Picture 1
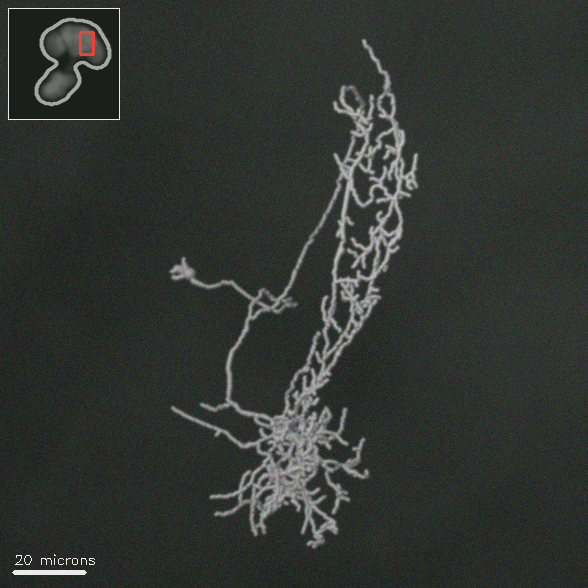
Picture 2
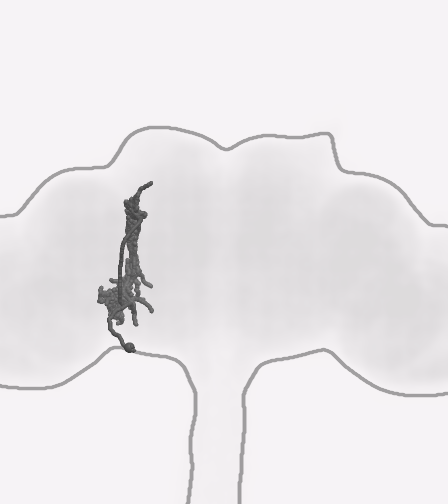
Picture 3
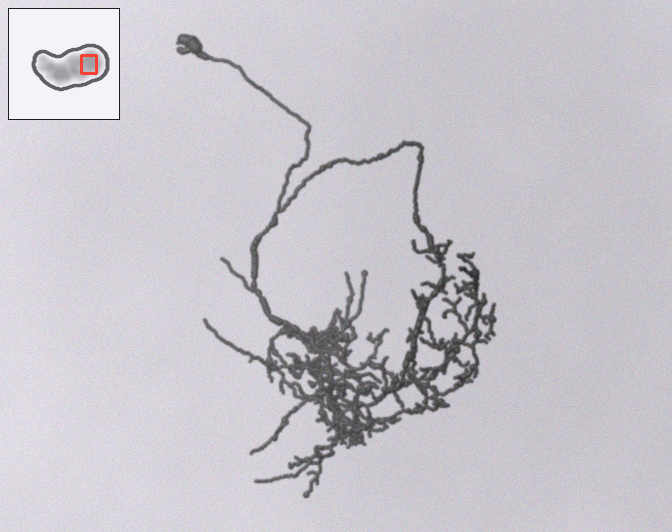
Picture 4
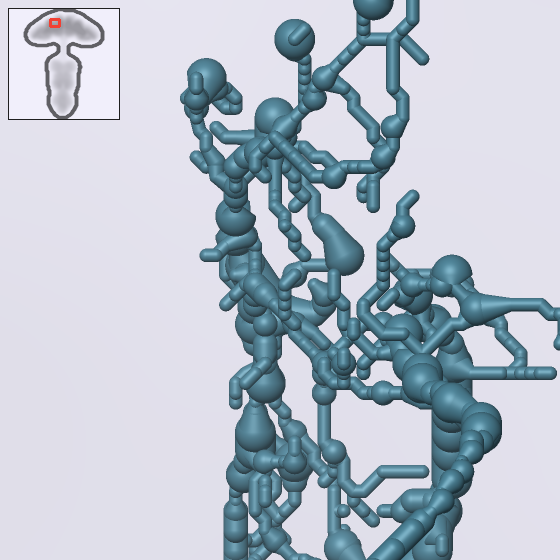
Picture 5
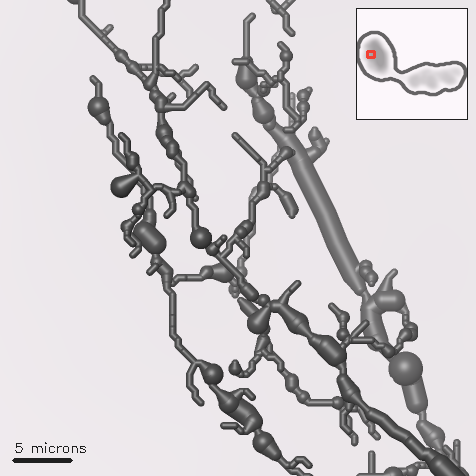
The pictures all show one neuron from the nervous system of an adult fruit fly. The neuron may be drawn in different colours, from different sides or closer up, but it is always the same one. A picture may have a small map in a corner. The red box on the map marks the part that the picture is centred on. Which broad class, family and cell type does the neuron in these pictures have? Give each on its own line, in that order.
central-brain intrinsic neuron
hemilineage VLPp&l1_posterior
WED122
